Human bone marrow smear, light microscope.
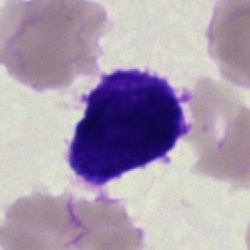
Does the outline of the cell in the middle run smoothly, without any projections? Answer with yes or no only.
No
